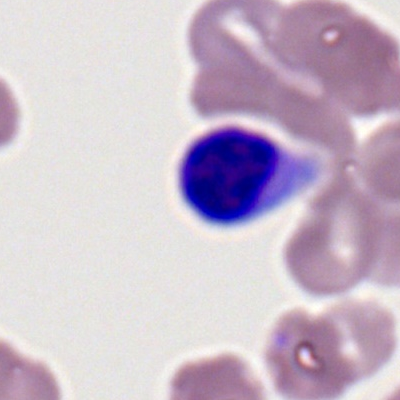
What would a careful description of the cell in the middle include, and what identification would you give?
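Deep purple staining marks the dense chromatin, and no nucleoli can be seen within the nucleus. Around it lies pale blue cytoplasm with no visible granules. This is a lymphocyte.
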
